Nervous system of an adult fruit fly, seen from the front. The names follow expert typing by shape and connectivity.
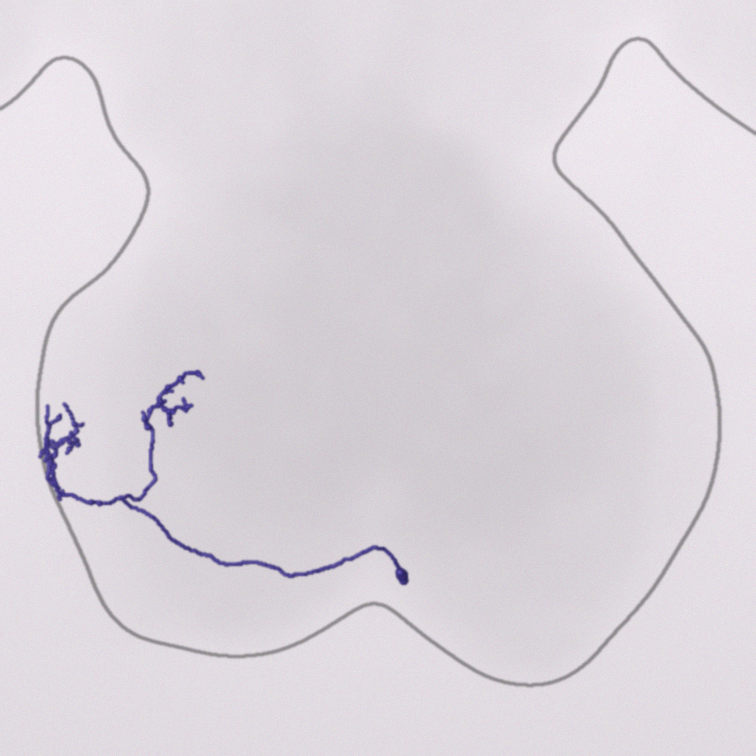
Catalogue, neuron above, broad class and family: nerve-cord intrinsic neuron; hemilineage 13B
